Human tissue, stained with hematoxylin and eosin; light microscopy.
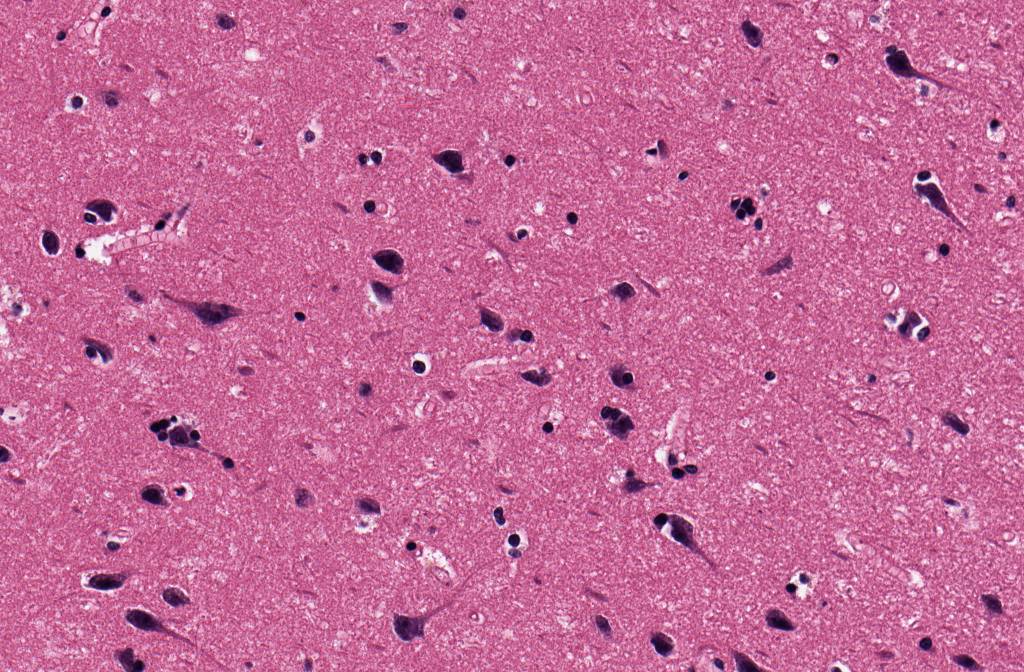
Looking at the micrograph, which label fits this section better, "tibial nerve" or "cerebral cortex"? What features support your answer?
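This is cerebral cortex. What decides it is the many neurons seen across the field.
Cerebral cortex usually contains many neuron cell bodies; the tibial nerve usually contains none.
Cells lie singly in an even pink, finely granular neuropil without glands, tubules or epithelium. Many neurons are shrunken and angular, often triangular with one tapering process, and stain dense dark purple throughout, so nucleus and cytoplasm are hard to separate. Small round dark glial nuclei are scattered, some grouped against neurons.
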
